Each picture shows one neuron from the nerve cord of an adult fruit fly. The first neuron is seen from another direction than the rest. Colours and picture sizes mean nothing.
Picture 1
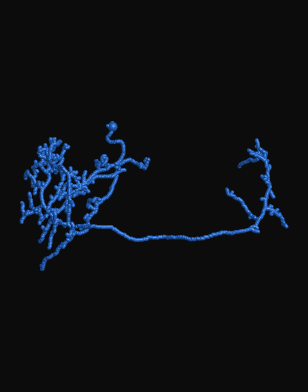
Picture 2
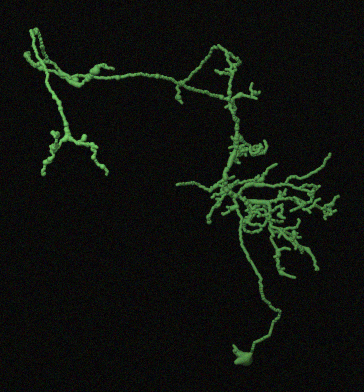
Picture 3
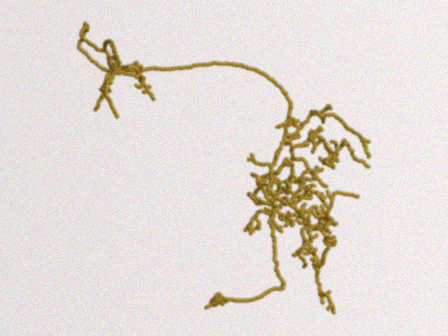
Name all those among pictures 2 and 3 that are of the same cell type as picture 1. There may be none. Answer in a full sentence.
None of them is of the same cell type.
